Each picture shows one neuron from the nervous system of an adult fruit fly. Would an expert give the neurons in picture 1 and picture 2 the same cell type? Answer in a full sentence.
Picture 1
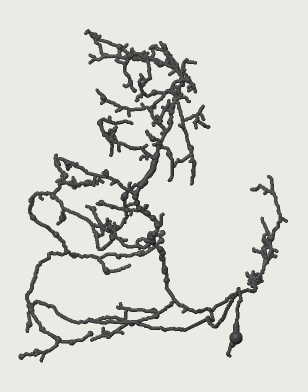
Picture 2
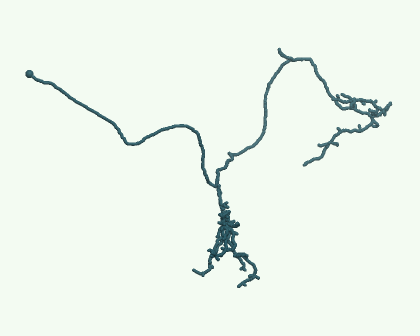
They are of different cell types.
